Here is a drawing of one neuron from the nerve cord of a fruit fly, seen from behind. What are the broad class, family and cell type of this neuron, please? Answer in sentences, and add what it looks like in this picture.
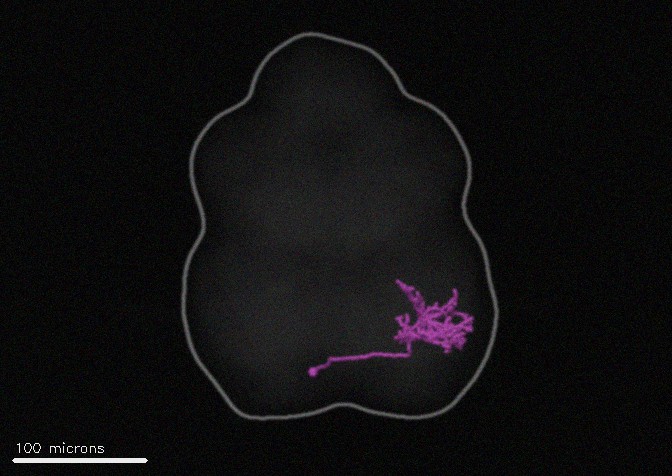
It is a nerve-cord intrinsic neuron. The family is hemilineage 14A. It is of cell type IN14A031. By the scale bar it is about 120 microns wide in this view. In this view it is wider than it is tall.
